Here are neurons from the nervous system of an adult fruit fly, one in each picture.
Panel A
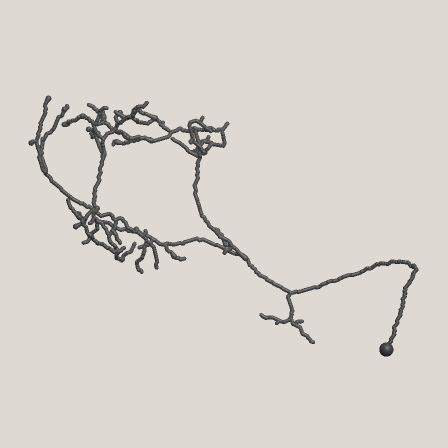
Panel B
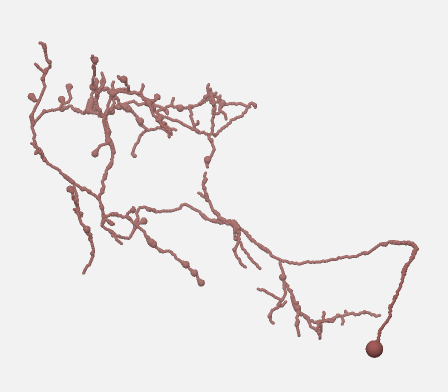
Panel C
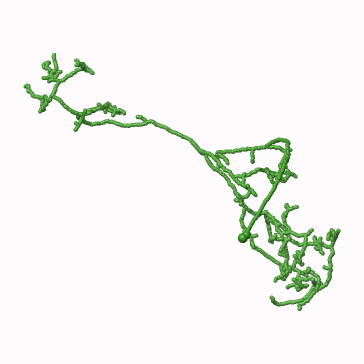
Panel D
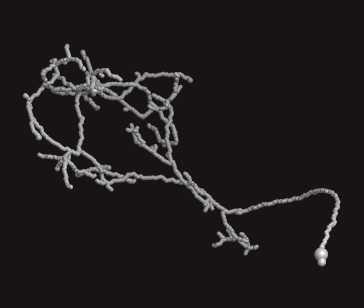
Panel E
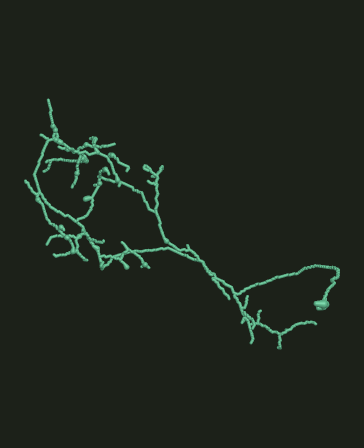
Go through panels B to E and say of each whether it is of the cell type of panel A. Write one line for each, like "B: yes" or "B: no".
B: yes
C: no
D: yes
E: yes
